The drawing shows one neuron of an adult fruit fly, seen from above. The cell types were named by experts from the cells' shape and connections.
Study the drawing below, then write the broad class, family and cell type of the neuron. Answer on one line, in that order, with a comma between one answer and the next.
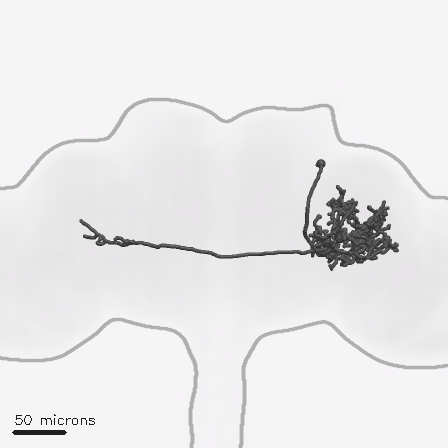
central-brain intrinsic neuron, hemilineage VLPa2, CB3513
